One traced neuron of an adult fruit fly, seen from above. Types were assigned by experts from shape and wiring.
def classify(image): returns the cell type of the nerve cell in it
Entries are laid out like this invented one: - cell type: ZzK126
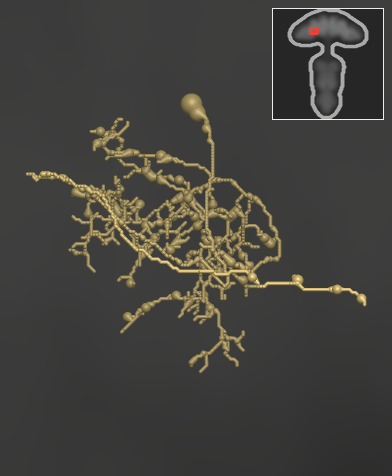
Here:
- cell type: LC20b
